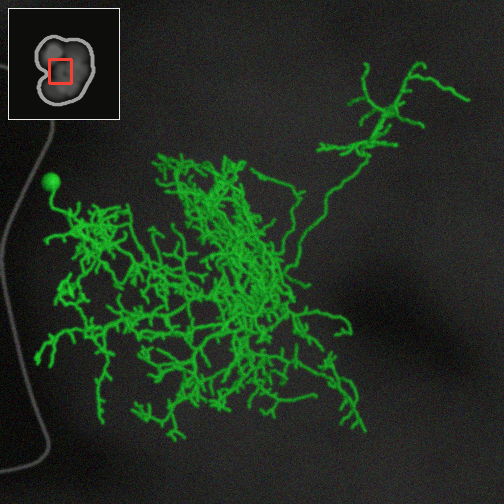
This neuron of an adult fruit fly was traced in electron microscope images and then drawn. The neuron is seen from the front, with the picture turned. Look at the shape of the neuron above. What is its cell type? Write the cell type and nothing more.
GNG529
